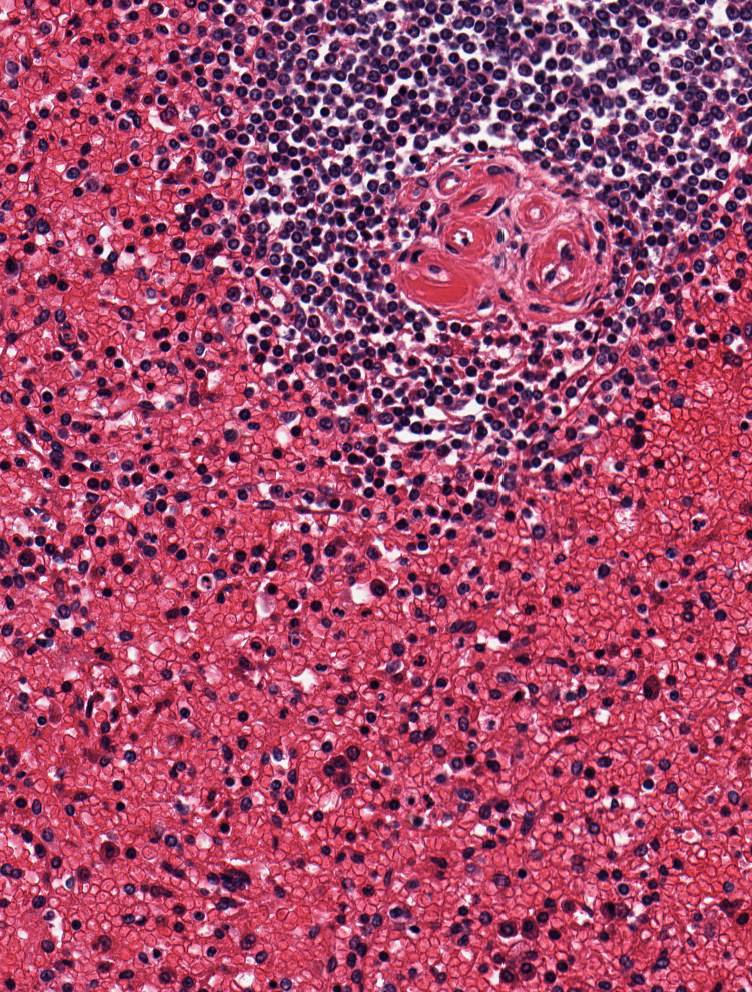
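Spleen here, and the aggregate is all small lymphocytes: round dark nuclei, very little cytoplasm. It's uniformly dark, with no paler germinal centre showing. Up at the upper right, inside the aggregate, this spleen has a cluster of about four small arterioles cut in cross-section, each with a thick, pink, concentric wall around a narrow lumen.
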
